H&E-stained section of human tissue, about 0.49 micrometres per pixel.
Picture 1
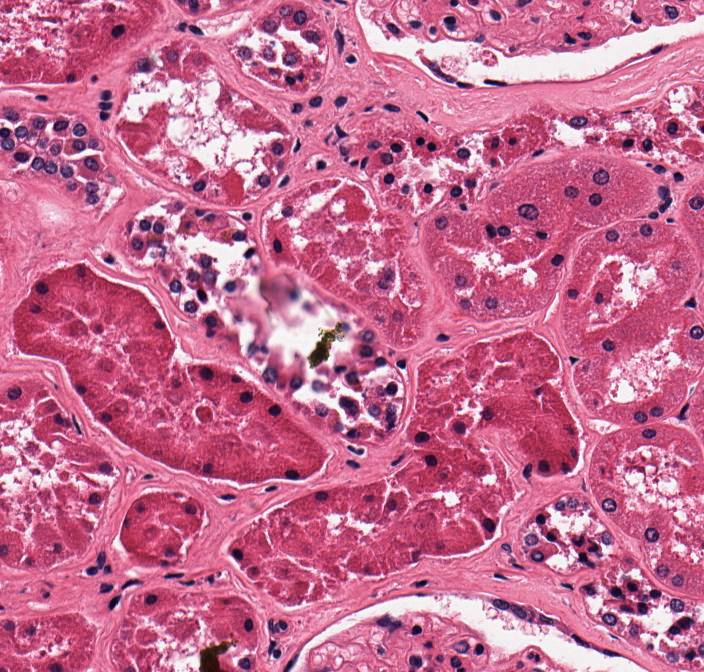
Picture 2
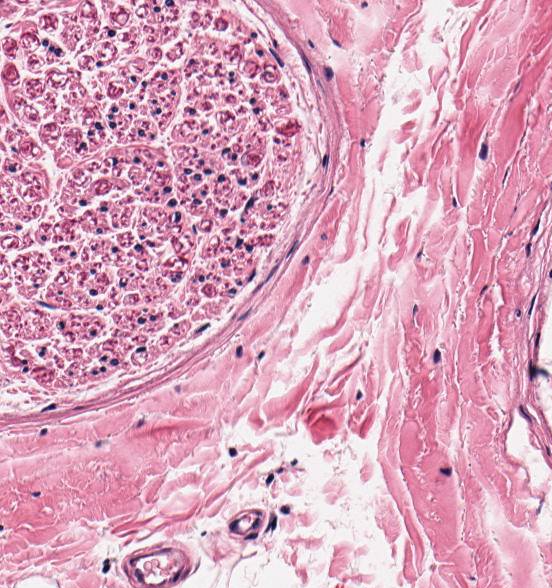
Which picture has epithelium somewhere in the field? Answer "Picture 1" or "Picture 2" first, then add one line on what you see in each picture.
Picture 1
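Picture 1: The field is made of rounded to oval epithelial units separated by thin pink septa.
Picture 2: No epithelium is present anywhere in the field.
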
